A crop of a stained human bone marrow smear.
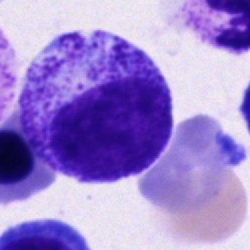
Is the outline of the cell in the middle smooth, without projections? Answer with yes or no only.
Yes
